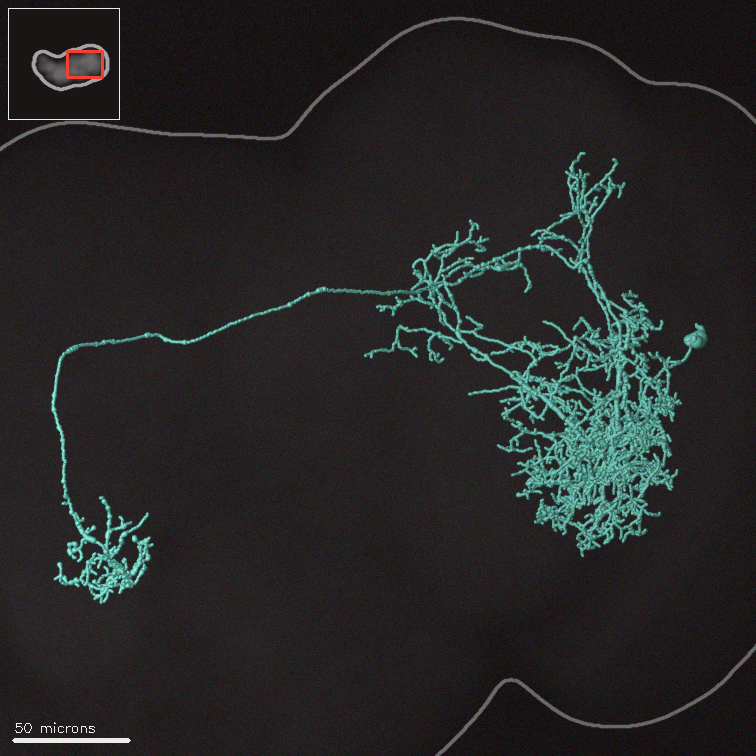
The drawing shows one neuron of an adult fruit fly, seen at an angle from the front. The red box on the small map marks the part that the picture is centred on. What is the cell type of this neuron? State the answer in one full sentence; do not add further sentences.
The neuron is categorized under cell type AVLP160.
